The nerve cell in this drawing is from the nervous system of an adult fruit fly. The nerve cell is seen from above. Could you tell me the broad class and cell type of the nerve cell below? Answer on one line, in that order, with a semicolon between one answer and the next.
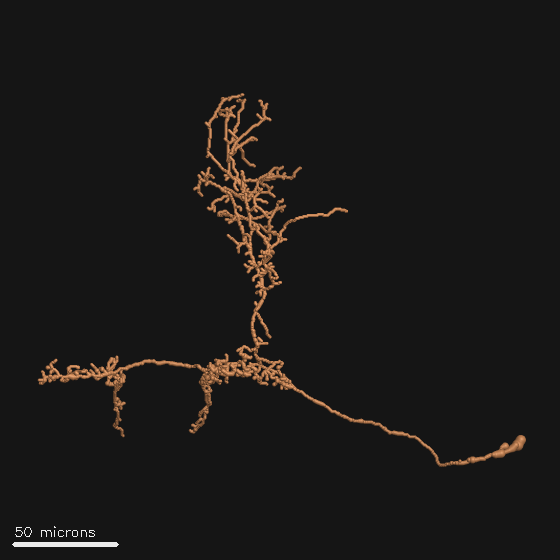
central-brain intrinsic neuron; ATL017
